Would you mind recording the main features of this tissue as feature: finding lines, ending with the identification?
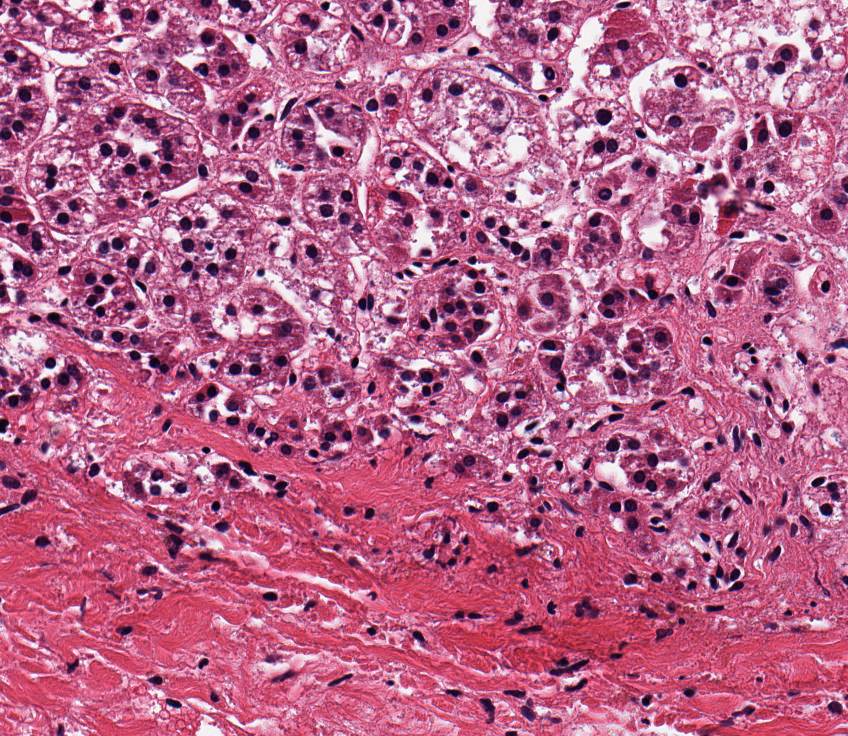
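Layout: cell nests in the upper two-thirds, dense fibrous tissue in the lower third
Nests: rounded, outlined by thin fibrous septa
Cytoplasm: pink, granular to finely vacuolated
Collagen: thick eosinophilic bundles below, roughly horizontal, with scattered spindle-shaped nuclei
Name: adrenal gland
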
